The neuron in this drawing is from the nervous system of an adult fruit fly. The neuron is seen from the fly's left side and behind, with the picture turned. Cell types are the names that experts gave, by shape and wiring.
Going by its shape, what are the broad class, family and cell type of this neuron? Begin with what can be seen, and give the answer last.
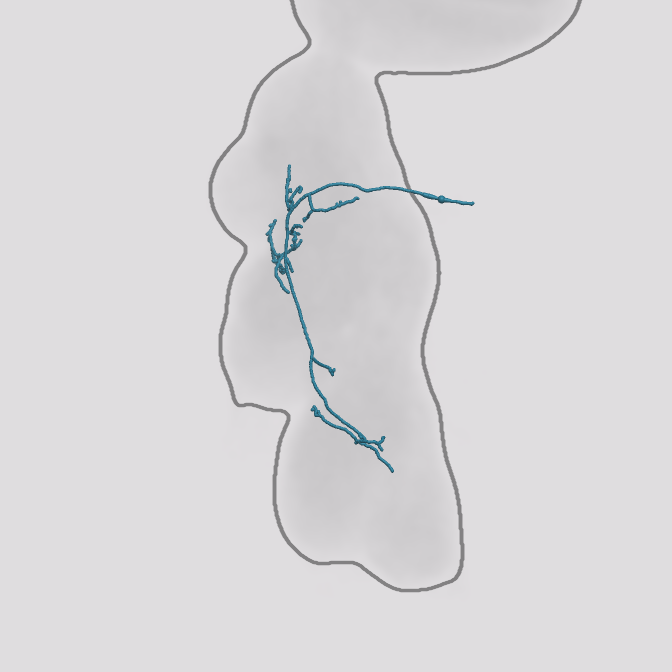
As drawn here it is taller than it is wide. It is a sensory neuron entering the nerve cord. The name of its family is class mechanosensory tactile. It is of cell type SNta13.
